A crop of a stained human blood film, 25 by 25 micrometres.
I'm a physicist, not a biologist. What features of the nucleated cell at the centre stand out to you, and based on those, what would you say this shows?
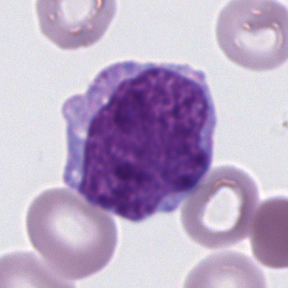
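The cell has an irregular outline with uneven bulges instead of a smooth round edge. Small rounded blebs of cytoplasm form at the upper left edge. The cytoplasmic rim is widest on the left side. The nucleus is a single unlobed mass, roughly rounded and somewhat squarish in outline. The cell is an atypical promyelocyte.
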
